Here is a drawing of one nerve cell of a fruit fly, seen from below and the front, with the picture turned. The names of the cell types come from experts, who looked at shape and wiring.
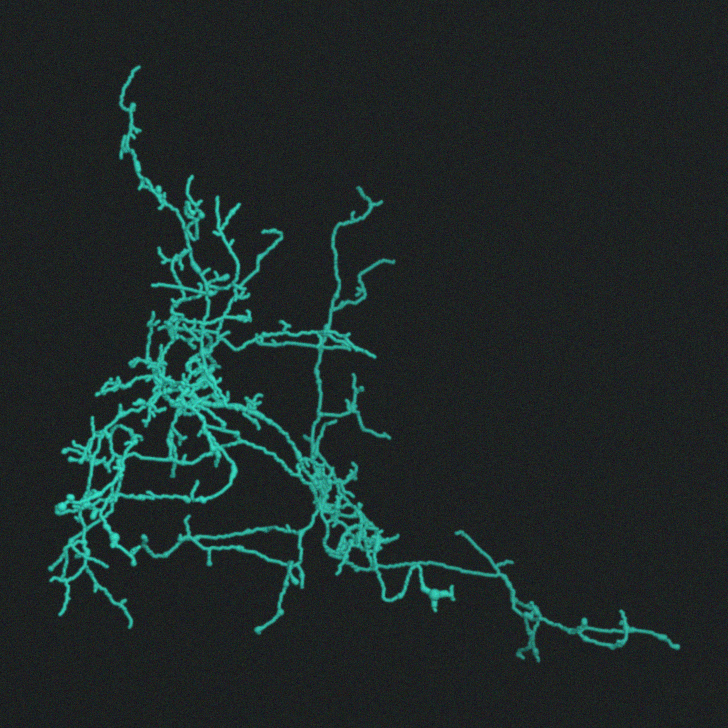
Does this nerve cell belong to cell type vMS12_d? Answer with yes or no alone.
no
